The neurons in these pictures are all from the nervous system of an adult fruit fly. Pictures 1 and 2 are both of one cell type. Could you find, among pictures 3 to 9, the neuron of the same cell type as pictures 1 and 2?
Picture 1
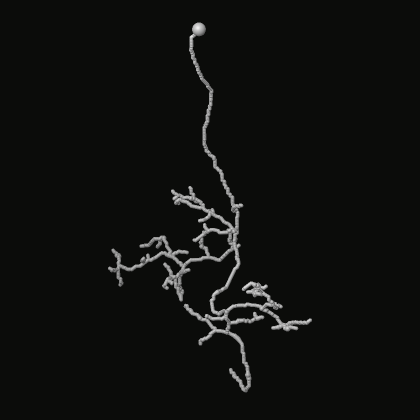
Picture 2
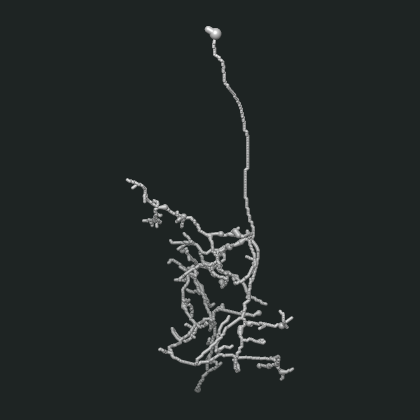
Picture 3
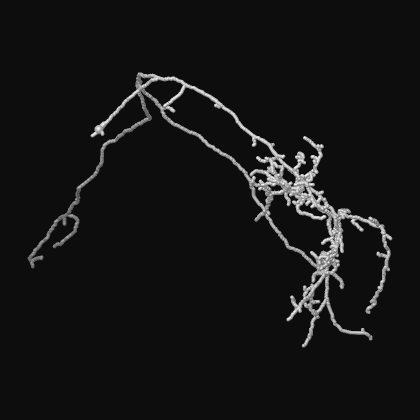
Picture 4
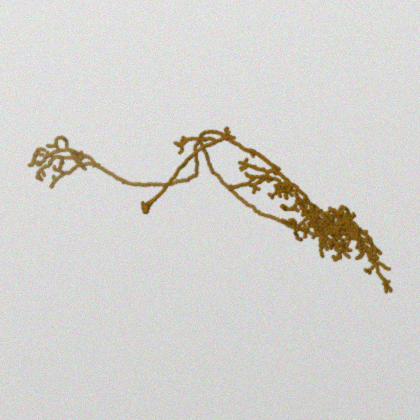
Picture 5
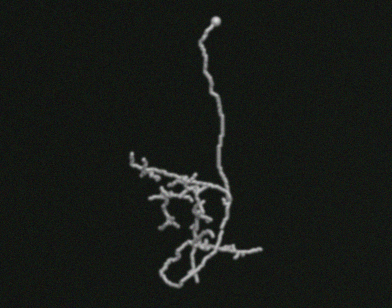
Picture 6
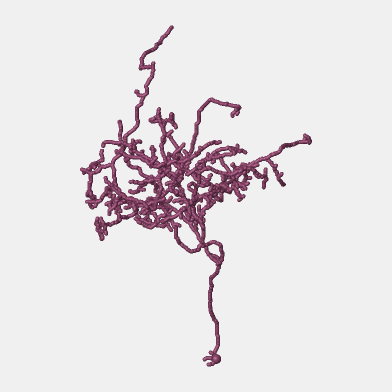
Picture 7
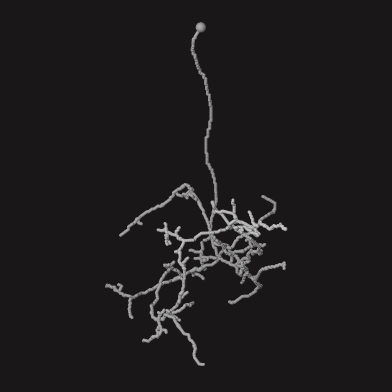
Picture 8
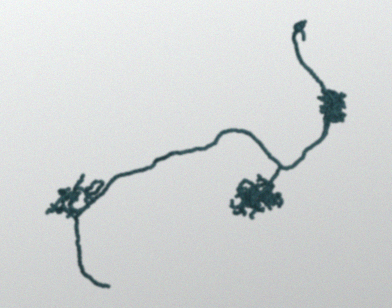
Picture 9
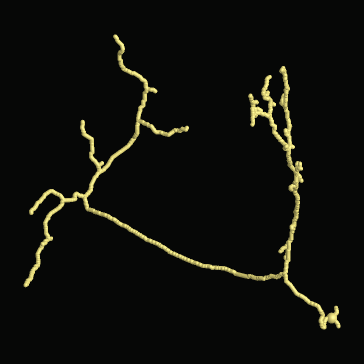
5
